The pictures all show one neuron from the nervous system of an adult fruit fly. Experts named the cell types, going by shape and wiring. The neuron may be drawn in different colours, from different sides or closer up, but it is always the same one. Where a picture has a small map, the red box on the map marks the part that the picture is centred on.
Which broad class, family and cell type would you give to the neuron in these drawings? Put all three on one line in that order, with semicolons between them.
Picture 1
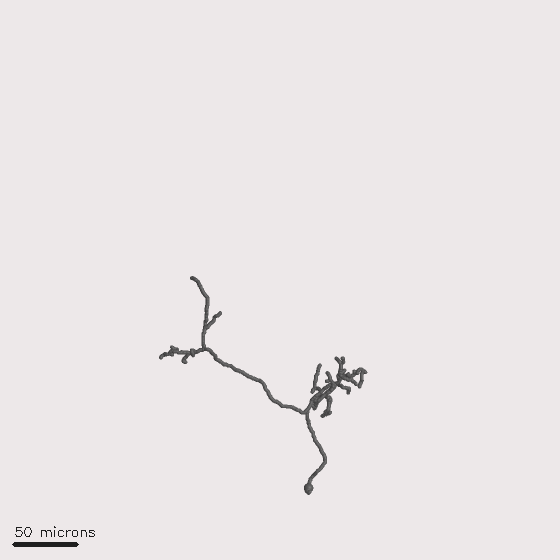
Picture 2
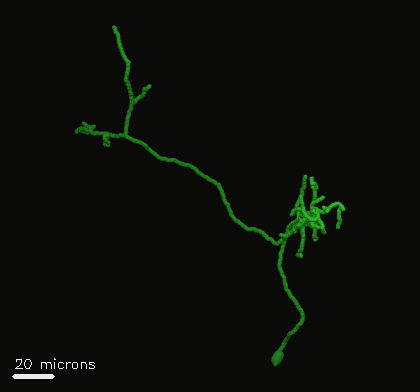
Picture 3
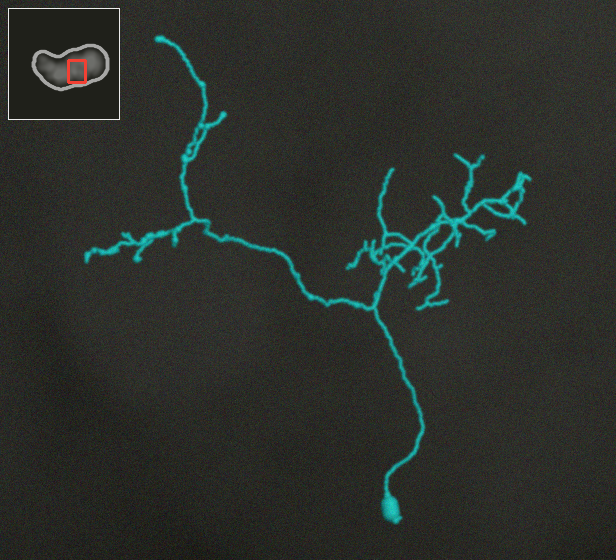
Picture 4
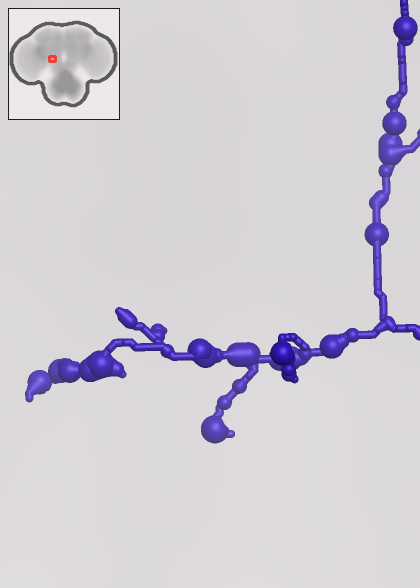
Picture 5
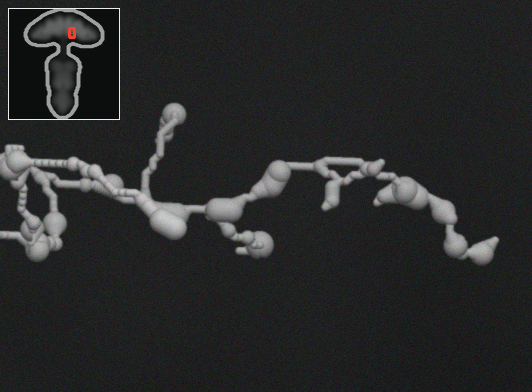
central-brain intrinsic neuron; hemilineage LB3; GNG614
